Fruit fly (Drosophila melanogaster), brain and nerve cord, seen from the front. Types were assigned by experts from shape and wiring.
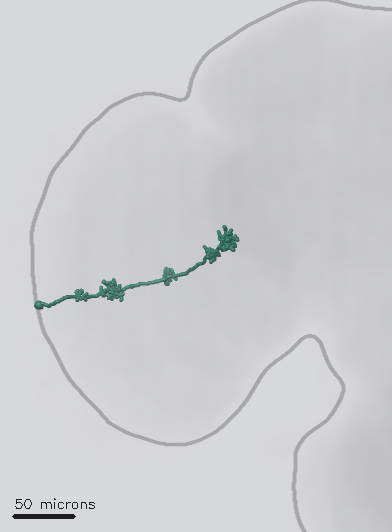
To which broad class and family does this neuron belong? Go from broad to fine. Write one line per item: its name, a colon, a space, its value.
broad class: optic-lobe intrinsic neuron
family: TmY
